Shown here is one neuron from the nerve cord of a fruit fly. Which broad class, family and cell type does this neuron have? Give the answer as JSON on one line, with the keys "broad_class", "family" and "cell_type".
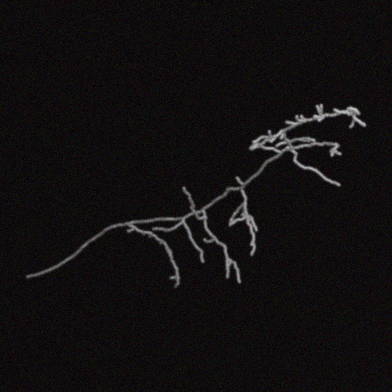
{"broad_class": "descending neuron", "family": "hemilineage LB19", "cell_type": "DNg50"}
